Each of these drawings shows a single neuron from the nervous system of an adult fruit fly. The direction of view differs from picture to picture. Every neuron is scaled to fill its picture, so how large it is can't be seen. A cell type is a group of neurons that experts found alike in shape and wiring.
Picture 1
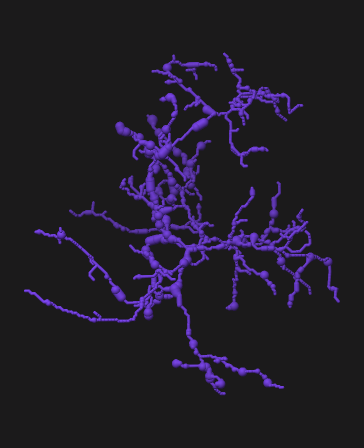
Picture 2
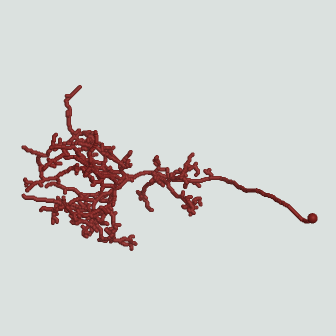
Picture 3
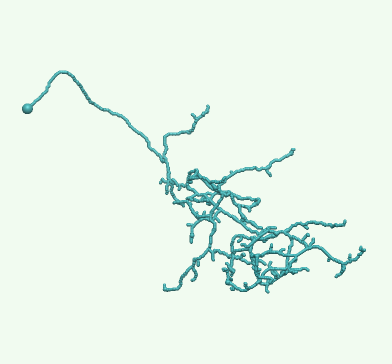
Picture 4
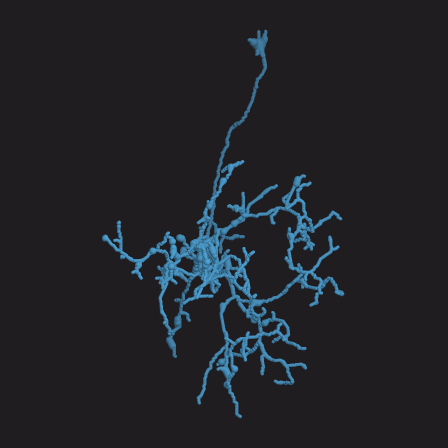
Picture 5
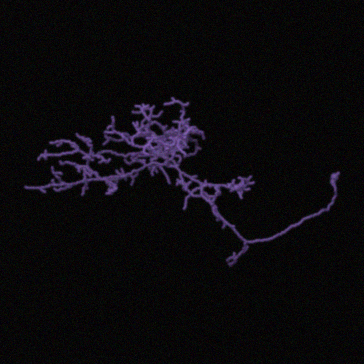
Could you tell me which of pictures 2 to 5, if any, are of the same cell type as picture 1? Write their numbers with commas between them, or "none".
2, 4, 5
